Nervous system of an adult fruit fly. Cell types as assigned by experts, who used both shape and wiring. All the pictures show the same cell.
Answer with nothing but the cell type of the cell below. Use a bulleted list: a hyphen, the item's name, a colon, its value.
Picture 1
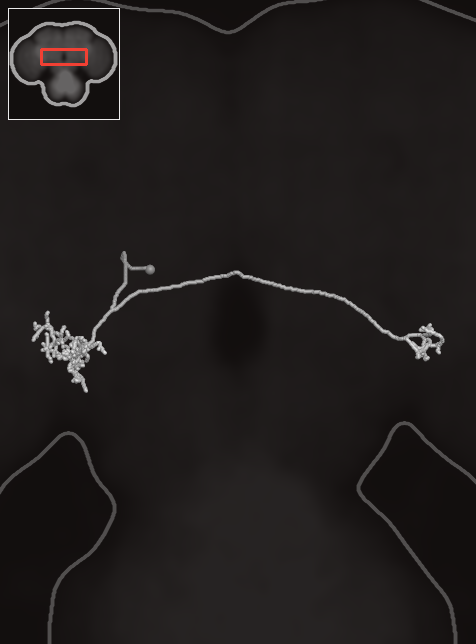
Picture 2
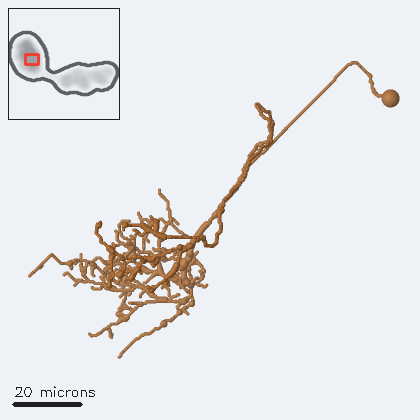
- cell type: WED166_d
